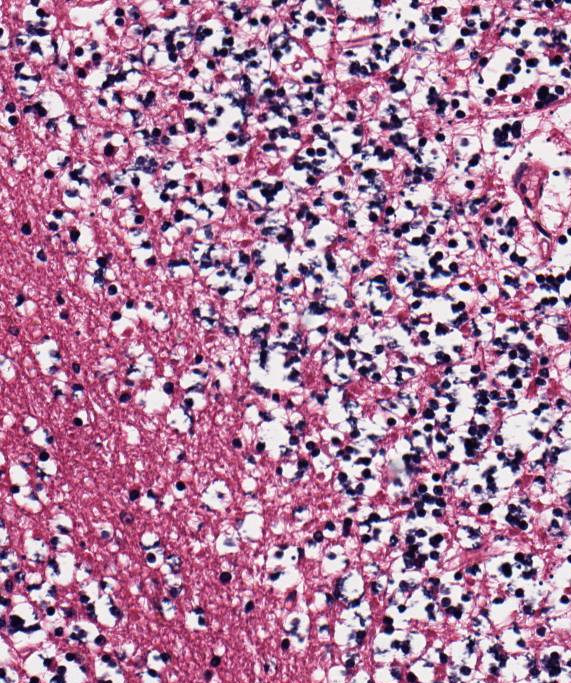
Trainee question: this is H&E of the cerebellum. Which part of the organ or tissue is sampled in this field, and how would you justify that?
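That's the granular layer. The dense region is small, round, darkly staining nuclei of fairly uniform size, with little or no stained cytoplasm around them.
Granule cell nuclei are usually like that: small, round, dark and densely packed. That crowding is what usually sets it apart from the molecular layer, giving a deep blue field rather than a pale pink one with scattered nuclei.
Lower left, the background is a fine pink fibrillary meshwork with only scattered nuclei.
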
